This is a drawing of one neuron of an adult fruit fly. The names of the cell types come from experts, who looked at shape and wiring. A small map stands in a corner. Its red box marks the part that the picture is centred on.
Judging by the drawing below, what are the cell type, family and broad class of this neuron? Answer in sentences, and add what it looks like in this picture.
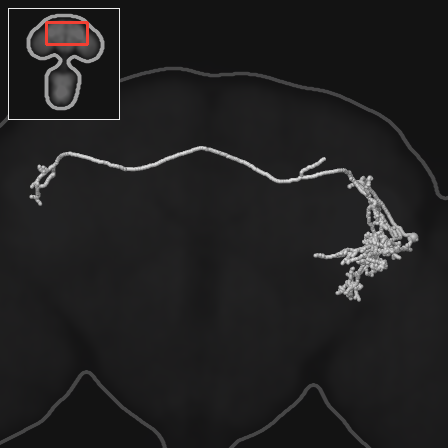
The cell type is CB3657. The family is hemilineage VLPa1_lateral. This is a central-brain intrinsic neuron. The cell body can be seen on the right of the picture. As drawn here it is more than twice as wide as it is tall.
